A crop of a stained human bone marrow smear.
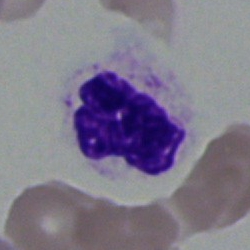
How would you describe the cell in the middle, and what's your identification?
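Indentations divide the irregular nucleus into several clumped lobes. Its chromatin is dense and deep purple, showing little fine texture. The cytoplasm is abundant and very pale, nearly colourless, with sparse fine lilac granules lying mostly above the nucleus. It is a segmented neutrophil.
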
